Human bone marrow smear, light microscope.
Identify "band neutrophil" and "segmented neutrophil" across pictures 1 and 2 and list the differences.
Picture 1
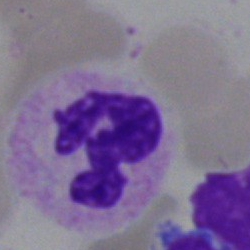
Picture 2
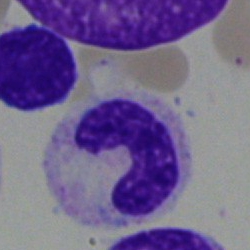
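Segmented neutrophil = picture 1; band neutrophil = picture 2. Picture 2 nucleus: one curved, C-shaped band, concave side facing left.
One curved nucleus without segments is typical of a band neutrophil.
Picture 2 cytoplasm abundant; picture 1 cytoplasm without vacuoles. Chromatin dense, clumped and dark purple in the segmented neutrophil, coarsely clumped in the band neutrophil.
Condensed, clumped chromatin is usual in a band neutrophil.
Common to both: round outline, smooth in picture 1; no nucleoli. Picture 1, lower right corner: part of a dark-staining nucleated cell.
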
